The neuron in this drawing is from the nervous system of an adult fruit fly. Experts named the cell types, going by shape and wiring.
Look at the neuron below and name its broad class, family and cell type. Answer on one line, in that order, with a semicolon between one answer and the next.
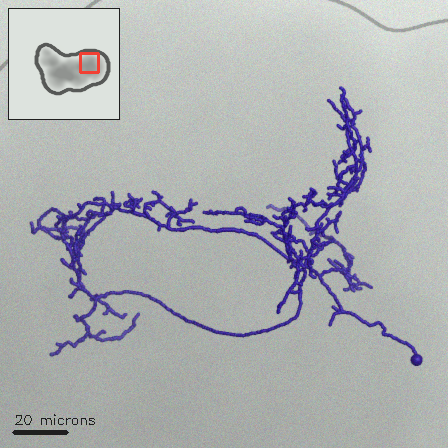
central-brain intrinsic neuron; hemilineage SLPa&l1_anterior; CL085_a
